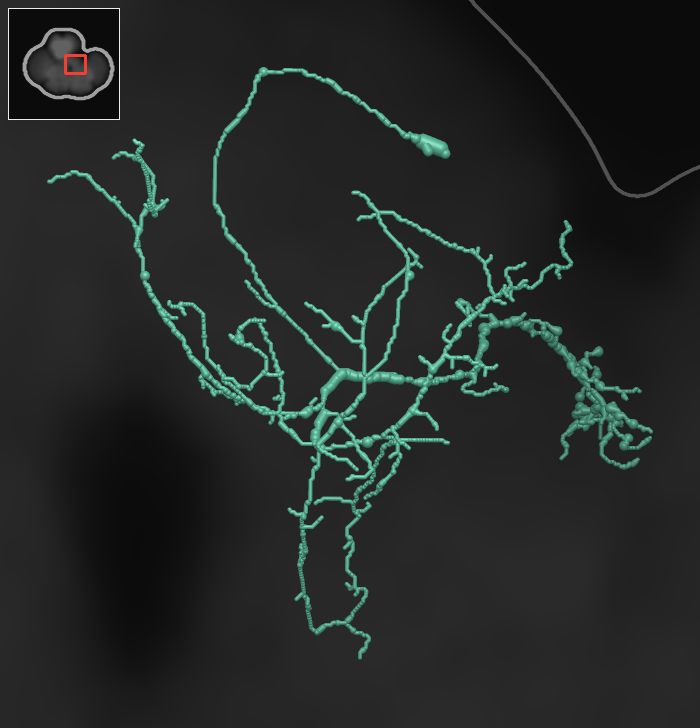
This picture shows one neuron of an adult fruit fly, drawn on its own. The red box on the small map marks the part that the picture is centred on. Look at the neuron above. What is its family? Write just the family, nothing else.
hemilineage LB3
